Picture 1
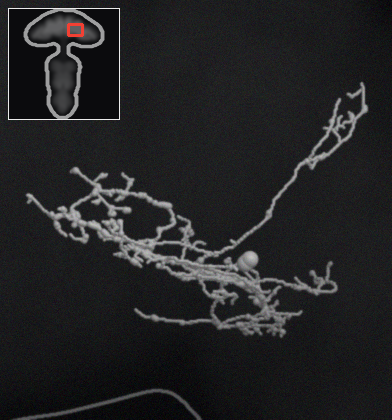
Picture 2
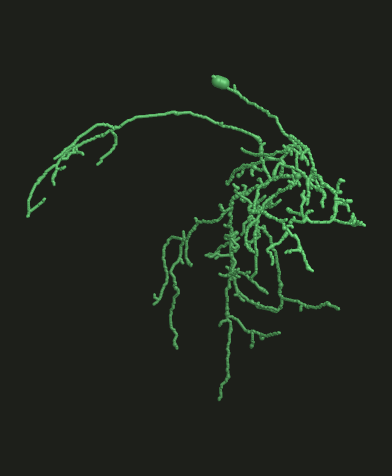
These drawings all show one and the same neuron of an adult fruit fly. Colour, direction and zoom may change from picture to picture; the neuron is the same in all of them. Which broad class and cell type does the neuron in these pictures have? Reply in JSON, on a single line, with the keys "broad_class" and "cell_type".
{"broad_class": "central-brain intrinsic neuron", "cell_type": "SLP460"}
